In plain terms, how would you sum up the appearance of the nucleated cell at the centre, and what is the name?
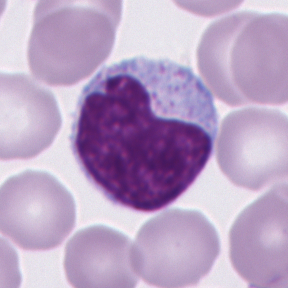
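Look at the nucleus first: there's a notch cut into its upper edge. Its chromatin is dark purple, with a coarse, blotchy texture. The cytoplasm is at its widest toward the upper right. The cell edge is finely ragged, not smooth. That's a large granular lymphocyte.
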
